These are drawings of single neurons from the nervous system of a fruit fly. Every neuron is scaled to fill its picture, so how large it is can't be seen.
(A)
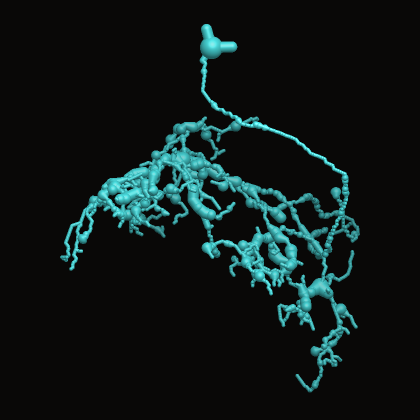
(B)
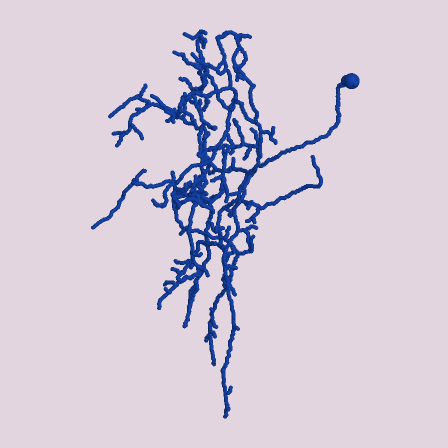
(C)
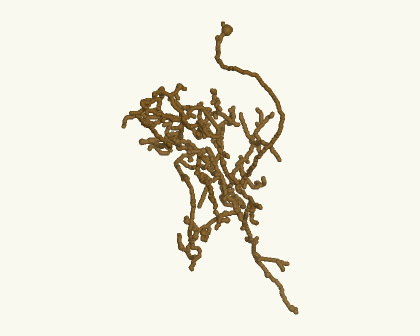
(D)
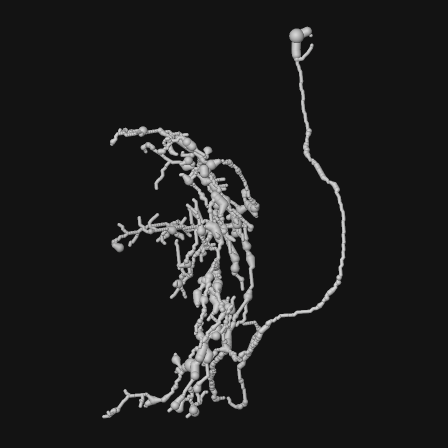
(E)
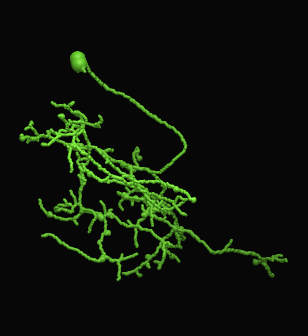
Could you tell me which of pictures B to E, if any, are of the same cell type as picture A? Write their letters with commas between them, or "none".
D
